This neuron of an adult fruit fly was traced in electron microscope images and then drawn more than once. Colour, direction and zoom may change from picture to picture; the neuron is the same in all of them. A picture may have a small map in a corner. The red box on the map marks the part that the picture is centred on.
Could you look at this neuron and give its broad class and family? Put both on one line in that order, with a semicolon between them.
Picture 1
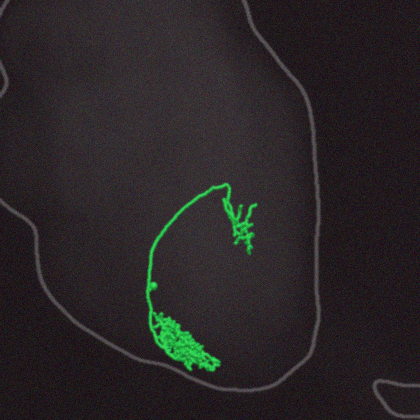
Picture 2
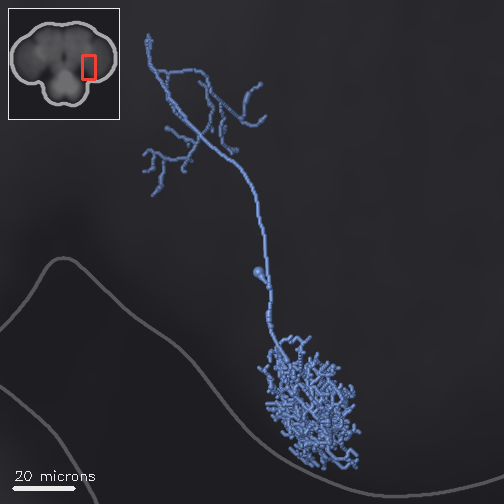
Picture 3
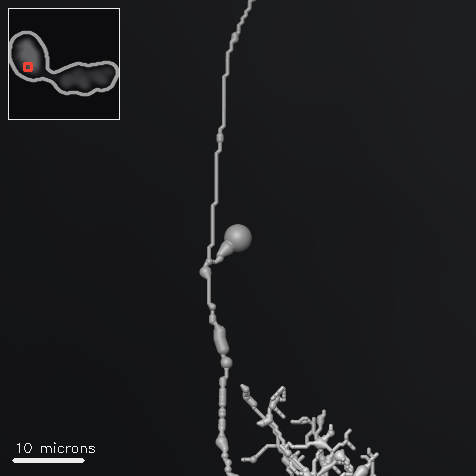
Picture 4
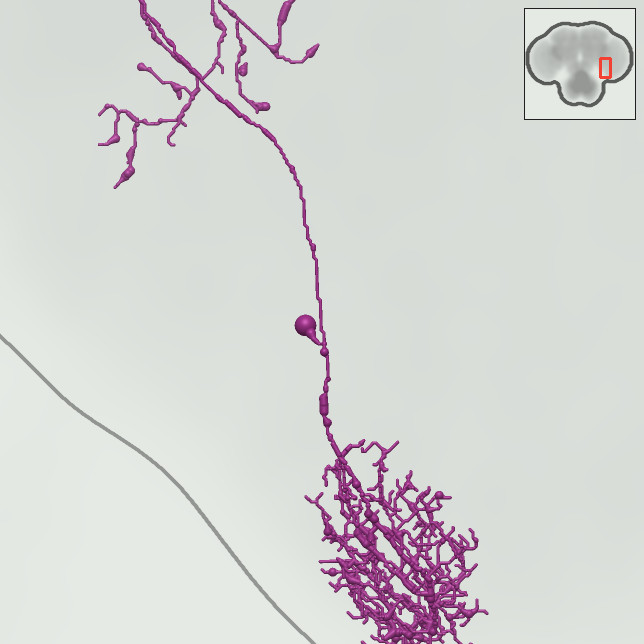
optic-lobe intrinsic neuron; MeLo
